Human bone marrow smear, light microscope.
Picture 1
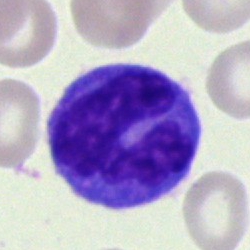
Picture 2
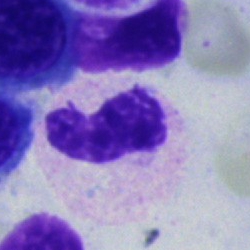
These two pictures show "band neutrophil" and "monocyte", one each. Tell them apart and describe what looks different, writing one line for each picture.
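Picture 1 – monocyte. The nucleus fills most of the cell.
Picture 2 – band neutrophil. The cytoplasm is abundant and pale pink.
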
